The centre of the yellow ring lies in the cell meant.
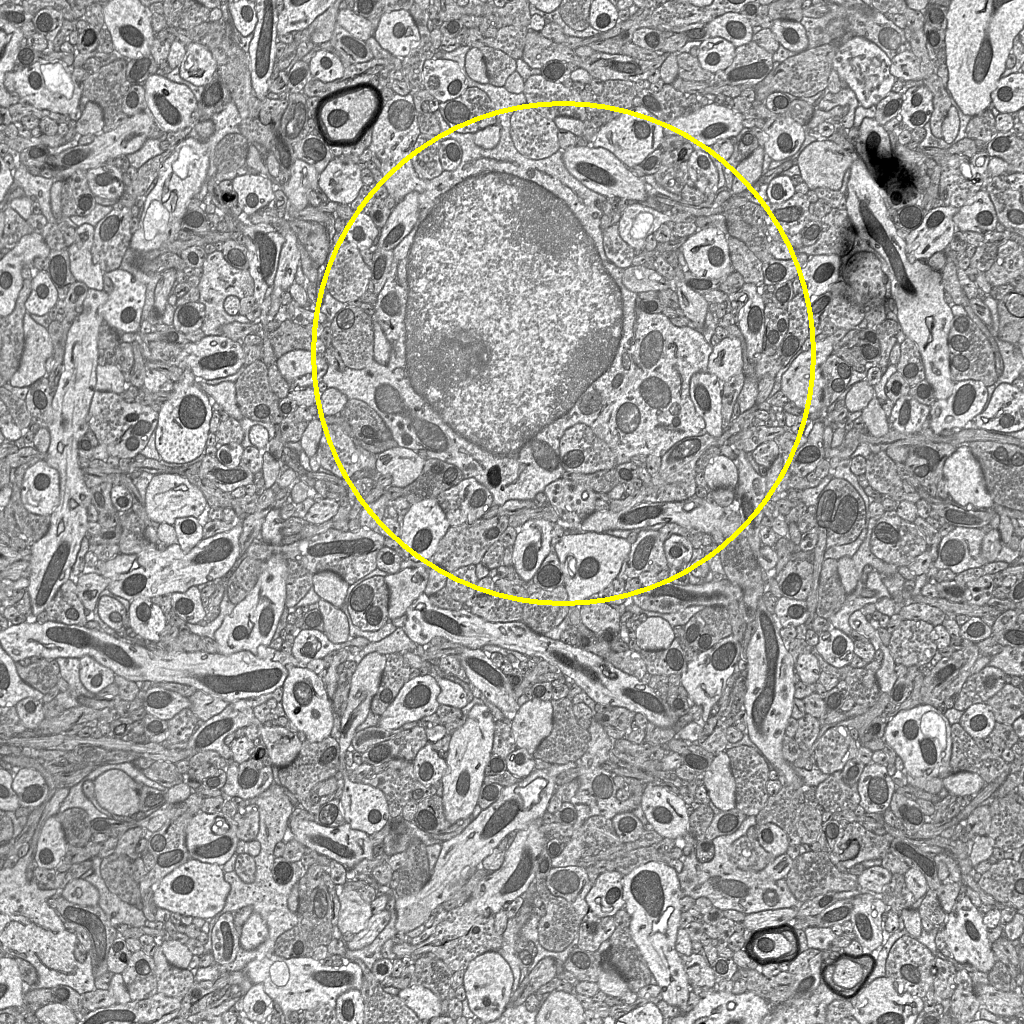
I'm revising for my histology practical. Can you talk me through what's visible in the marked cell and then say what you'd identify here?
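The nucleus is a large, rounded oval whose outline is mostly smooth and whose envelope has no deep infoldings. In its lower left part lies a darker, ill-defined patch. Parallel stacks of rough endoplasmic reticulum are absent from the cytoplasm. Cell type: astrocyte.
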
